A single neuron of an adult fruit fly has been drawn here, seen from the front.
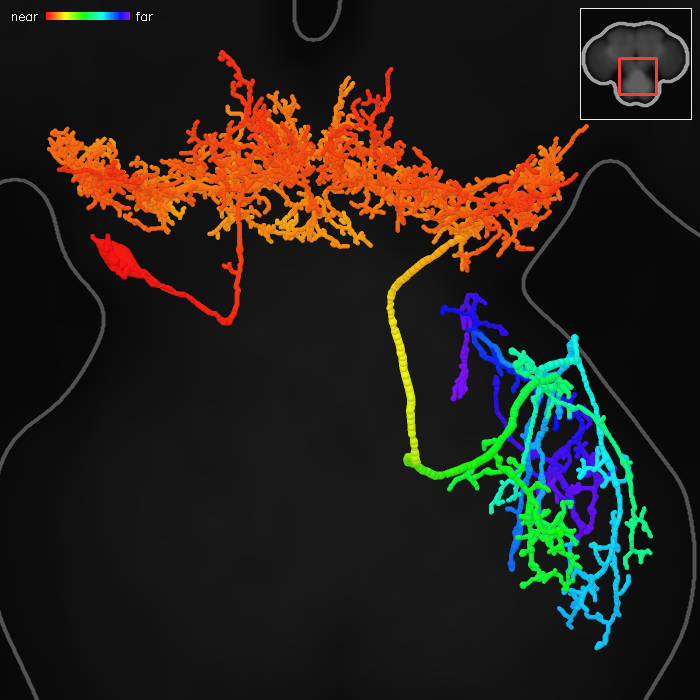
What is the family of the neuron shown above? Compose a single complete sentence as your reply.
Family-wise, the neuron is hemilineage MX3.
